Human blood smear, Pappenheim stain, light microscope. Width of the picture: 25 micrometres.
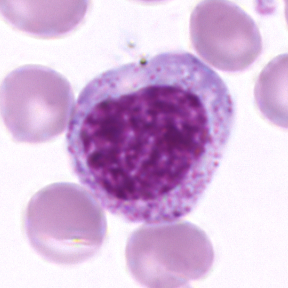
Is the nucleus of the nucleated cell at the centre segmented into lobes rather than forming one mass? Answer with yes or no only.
No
